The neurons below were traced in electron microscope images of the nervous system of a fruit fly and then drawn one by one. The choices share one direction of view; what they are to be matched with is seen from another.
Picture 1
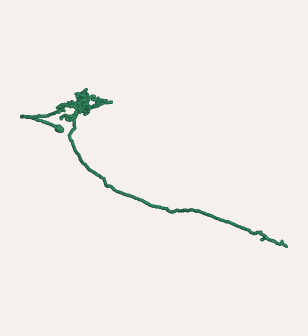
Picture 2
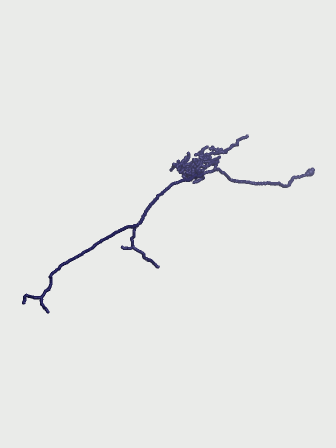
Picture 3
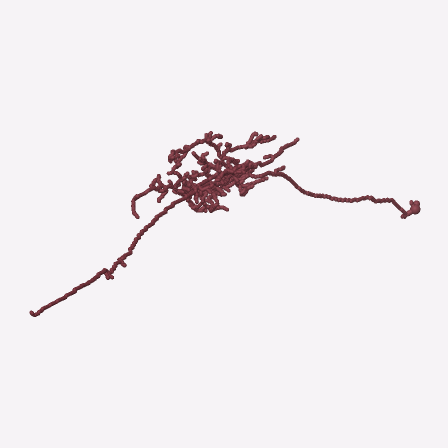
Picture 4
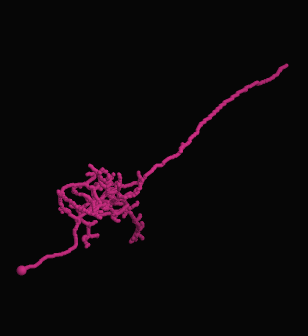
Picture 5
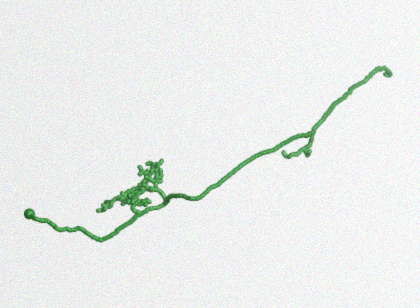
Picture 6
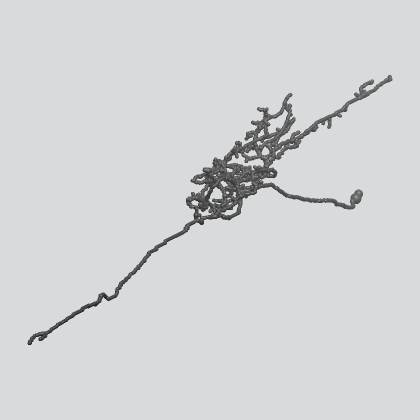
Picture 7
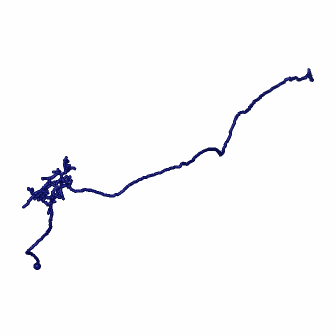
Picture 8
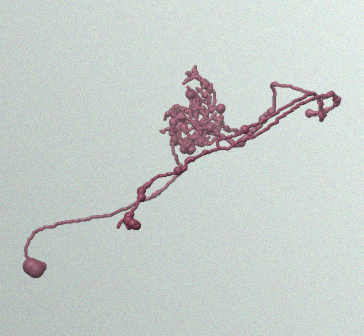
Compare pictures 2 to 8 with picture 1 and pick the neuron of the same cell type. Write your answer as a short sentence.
The neuron in picture 7 is of the same cell type.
